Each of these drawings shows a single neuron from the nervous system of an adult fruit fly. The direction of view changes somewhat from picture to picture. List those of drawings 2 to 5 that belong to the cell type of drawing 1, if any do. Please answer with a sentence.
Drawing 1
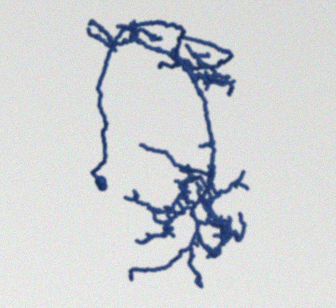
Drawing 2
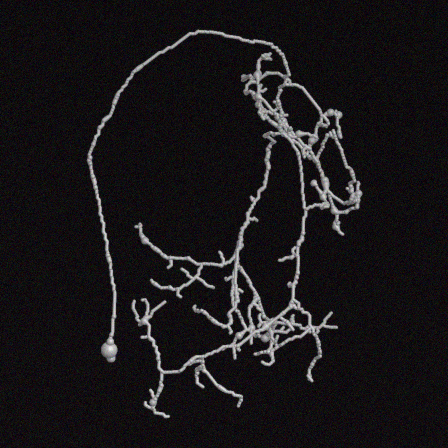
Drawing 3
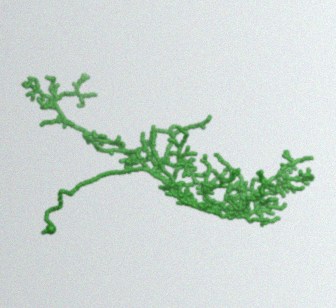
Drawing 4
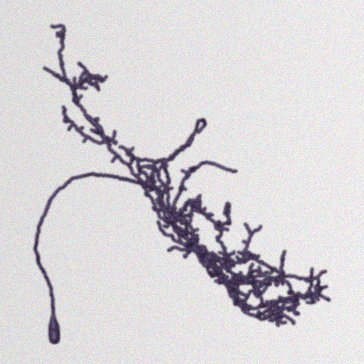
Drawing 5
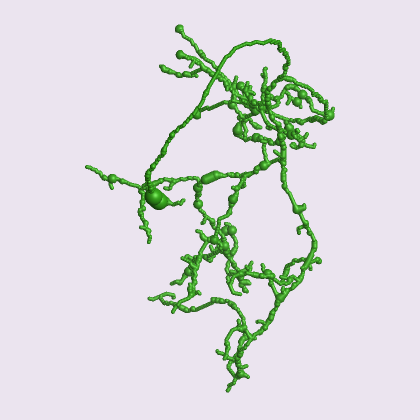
Drawing 2 and drawing 5 are of the same cell type.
